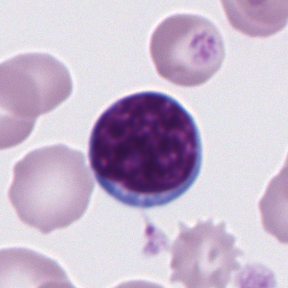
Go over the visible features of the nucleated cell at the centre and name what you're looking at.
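Start with the edge of the cell: it is smooth and round, and nothing projects from the surface. Now look at the nucleus, which sits off-centre, pushed up toward the top. Its chromatin is dark purple and gathered into coarse clumps. Check the cytoplasm too: you will see no vacuoles there. This cell is a typical lymphocyte.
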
